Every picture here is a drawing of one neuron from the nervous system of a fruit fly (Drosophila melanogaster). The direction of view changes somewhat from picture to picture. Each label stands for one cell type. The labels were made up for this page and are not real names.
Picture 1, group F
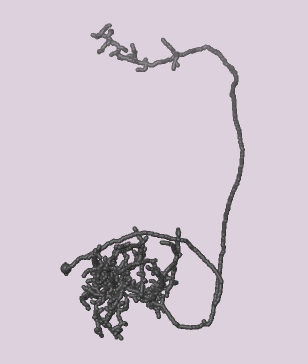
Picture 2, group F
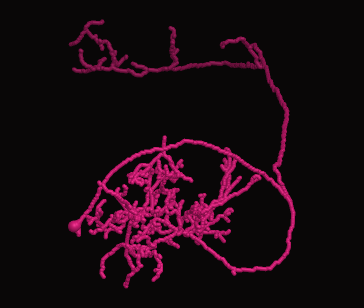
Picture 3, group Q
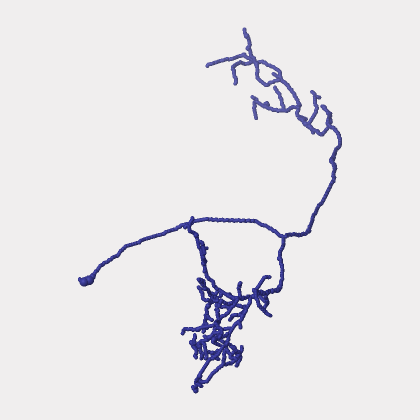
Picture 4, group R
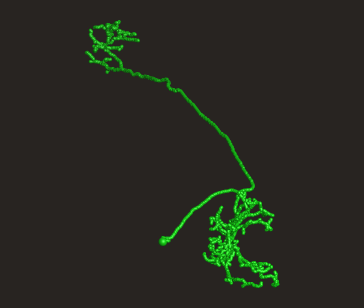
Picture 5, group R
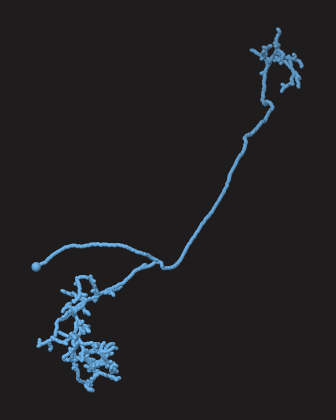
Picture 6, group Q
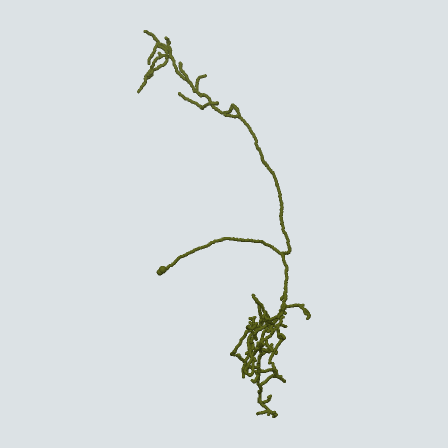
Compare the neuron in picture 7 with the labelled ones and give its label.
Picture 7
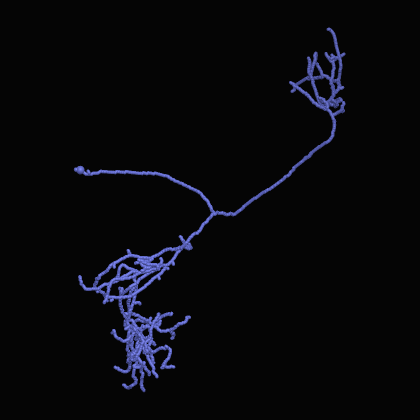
group Q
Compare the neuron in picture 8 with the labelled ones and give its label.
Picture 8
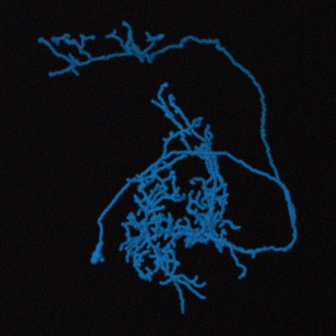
group F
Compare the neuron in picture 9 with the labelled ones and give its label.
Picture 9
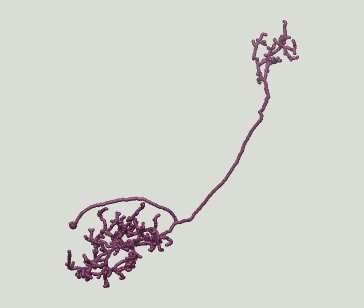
group R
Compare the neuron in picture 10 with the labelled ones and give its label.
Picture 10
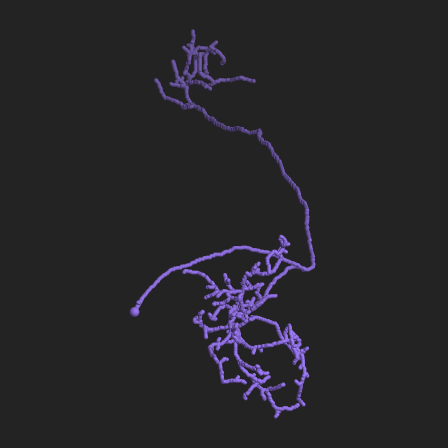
group R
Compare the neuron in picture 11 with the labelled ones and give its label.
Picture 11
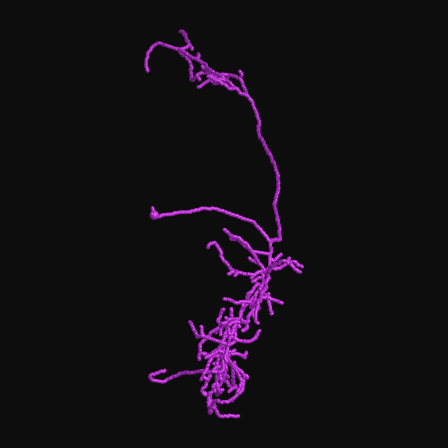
group Q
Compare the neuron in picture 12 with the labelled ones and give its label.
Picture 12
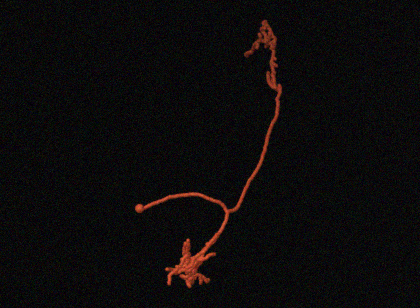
group Q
